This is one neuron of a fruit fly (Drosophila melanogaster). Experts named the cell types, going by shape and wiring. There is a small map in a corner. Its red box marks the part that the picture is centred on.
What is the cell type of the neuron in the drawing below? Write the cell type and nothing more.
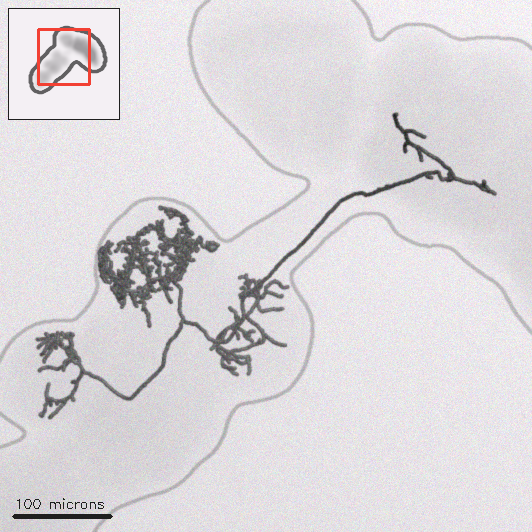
AN07B005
